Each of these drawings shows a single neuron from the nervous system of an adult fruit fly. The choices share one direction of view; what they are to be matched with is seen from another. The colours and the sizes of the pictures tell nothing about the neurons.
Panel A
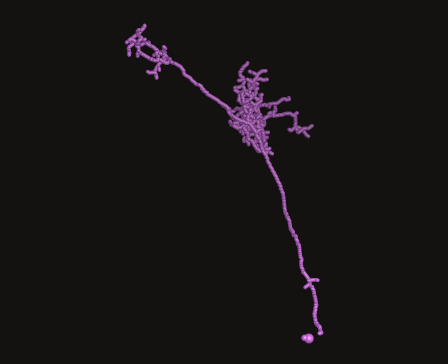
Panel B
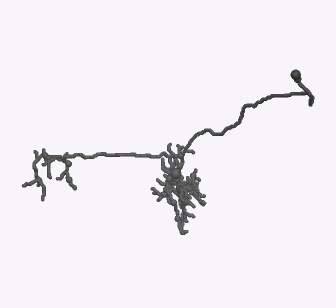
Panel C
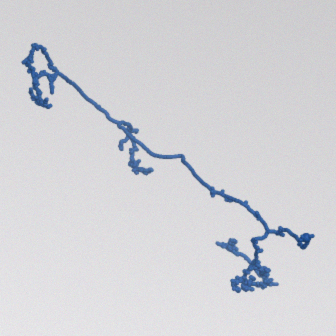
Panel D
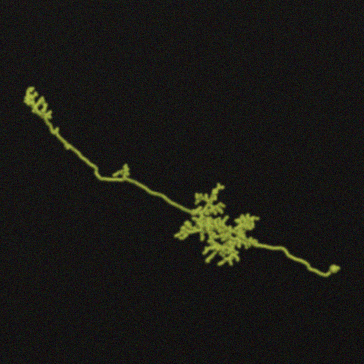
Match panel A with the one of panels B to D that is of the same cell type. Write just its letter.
B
